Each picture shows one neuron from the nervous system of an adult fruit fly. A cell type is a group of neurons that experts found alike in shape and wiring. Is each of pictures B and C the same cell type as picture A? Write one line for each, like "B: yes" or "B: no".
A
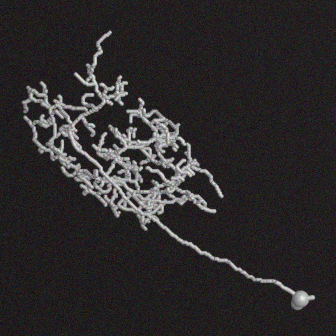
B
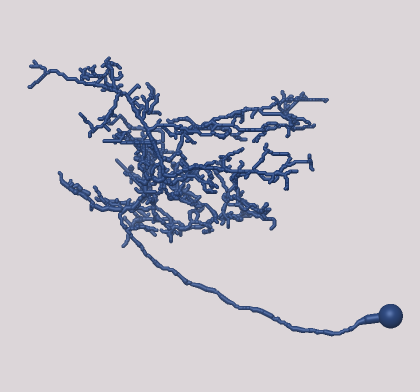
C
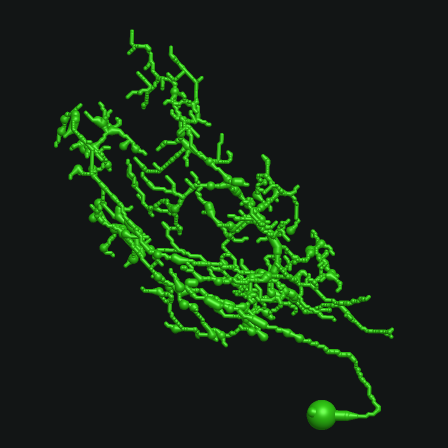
B: no
C: yes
